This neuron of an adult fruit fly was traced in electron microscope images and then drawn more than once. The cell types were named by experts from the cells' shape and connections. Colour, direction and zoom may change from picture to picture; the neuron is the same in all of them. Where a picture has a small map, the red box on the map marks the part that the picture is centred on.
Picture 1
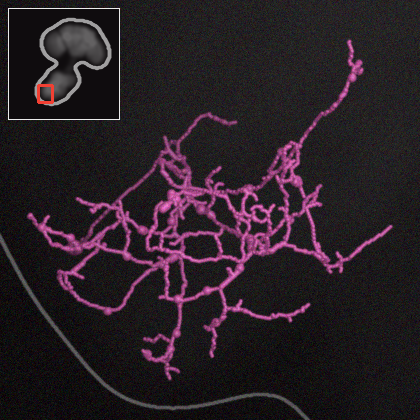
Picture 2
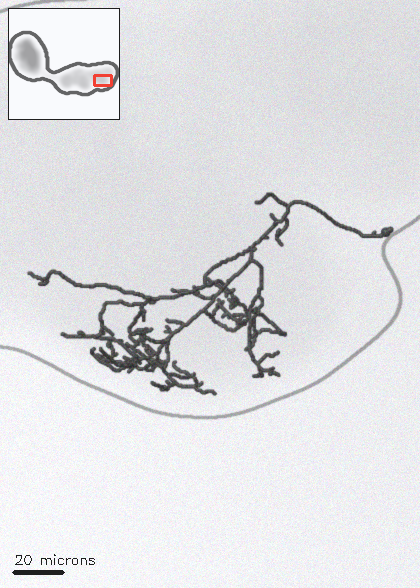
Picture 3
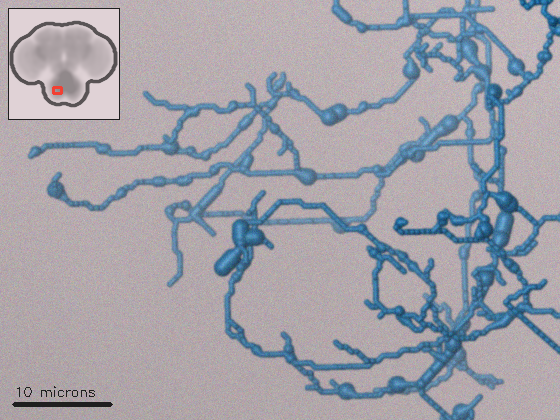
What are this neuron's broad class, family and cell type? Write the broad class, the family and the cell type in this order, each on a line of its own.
nerve-cord intrinsic neuron
hemilineage 20A.22A
IN20A.22A074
